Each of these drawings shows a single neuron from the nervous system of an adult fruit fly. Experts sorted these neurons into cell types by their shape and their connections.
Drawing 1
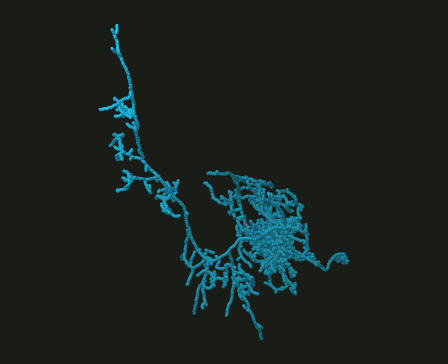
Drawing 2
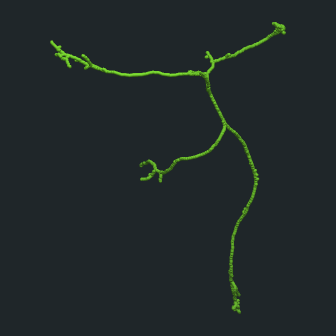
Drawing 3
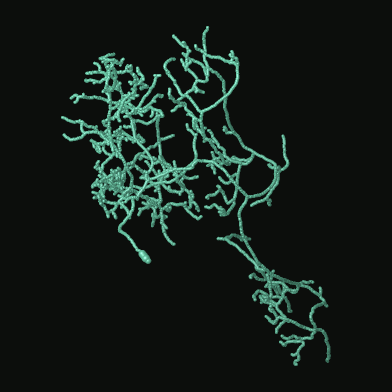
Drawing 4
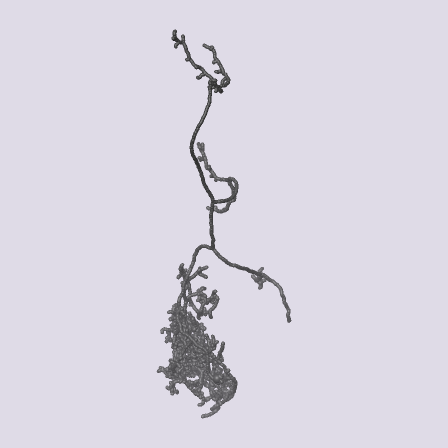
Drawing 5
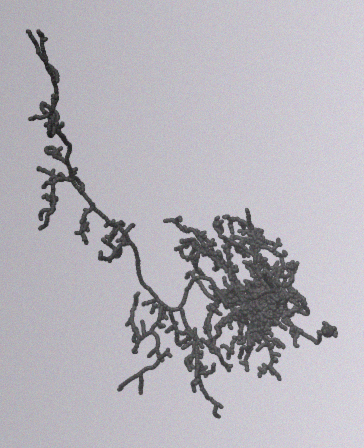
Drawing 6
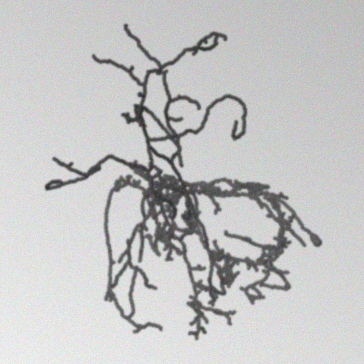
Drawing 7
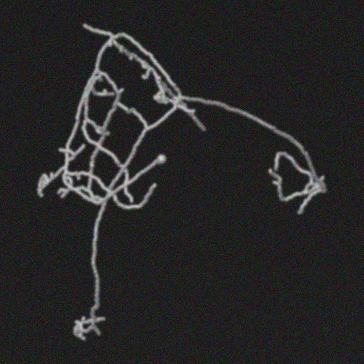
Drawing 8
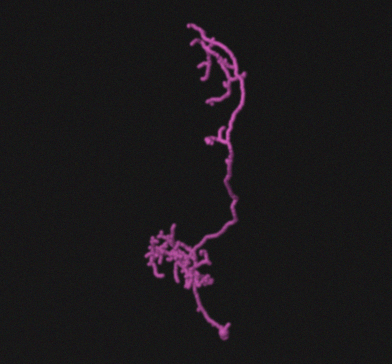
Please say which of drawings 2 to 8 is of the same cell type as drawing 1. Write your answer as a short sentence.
The neuron in drawing 5 is of the same cell type.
